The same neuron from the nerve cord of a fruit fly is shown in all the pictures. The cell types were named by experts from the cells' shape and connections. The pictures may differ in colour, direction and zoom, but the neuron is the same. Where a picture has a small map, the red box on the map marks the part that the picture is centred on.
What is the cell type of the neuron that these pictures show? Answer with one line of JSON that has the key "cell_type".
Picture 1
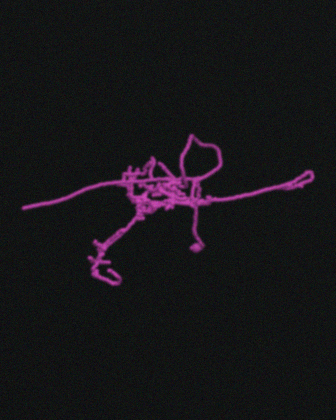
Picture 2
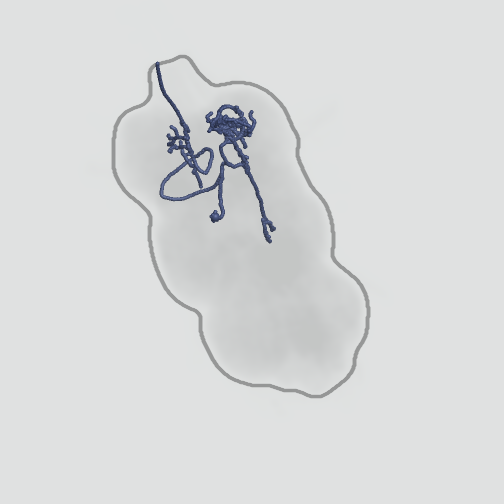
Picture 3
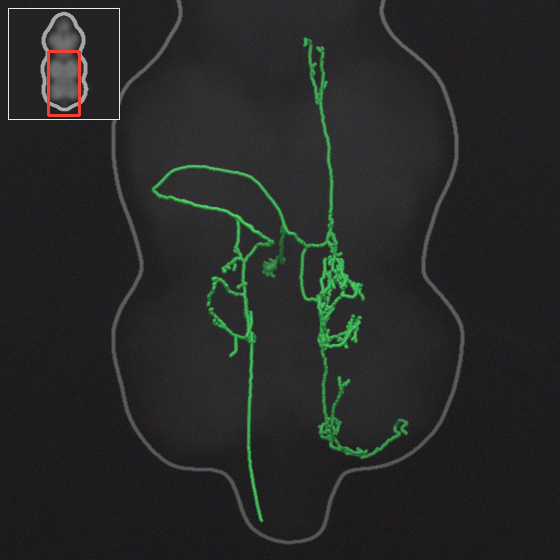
{"cell_type": "AN02A005"}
